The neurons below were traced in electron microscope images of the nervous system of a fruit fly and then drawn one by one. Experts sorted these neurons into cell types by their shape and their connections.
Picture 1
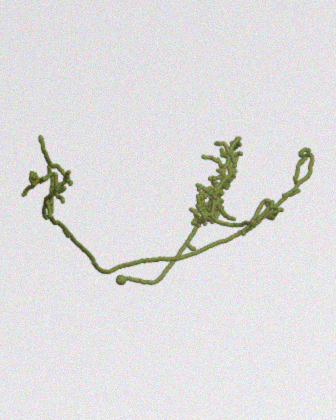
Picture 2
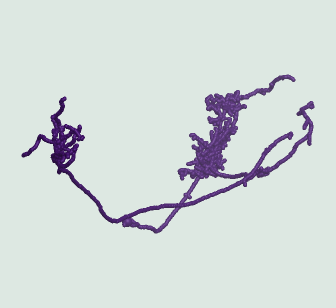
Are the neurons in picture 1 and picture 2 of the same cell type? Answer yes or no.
yes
